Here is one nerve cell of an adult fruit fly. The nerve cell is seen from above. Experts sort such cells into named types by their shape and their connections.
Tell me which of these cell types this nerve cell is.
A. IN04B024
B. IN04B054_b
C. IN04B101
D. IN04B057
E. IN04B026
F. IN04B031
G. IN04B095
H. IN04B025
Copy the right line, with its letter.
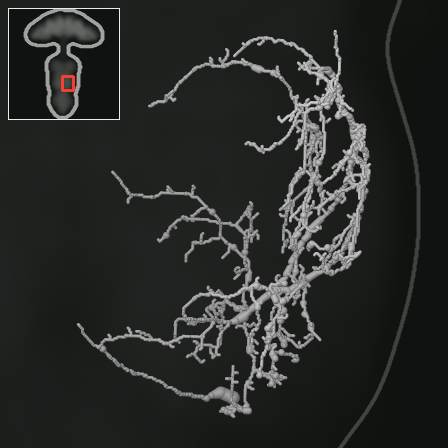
F. IN04B031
